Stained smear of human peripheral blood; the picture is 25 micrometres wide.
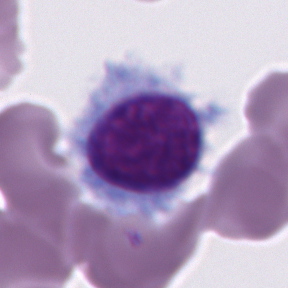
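Hairy cell: the chromatin here is dark purple and densely packed, faintly mottled. A pale blue rim of cytoplasm runs right round the nucleus, reaching farther above it than below, and you won't find distinct red or purple granules in it.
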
